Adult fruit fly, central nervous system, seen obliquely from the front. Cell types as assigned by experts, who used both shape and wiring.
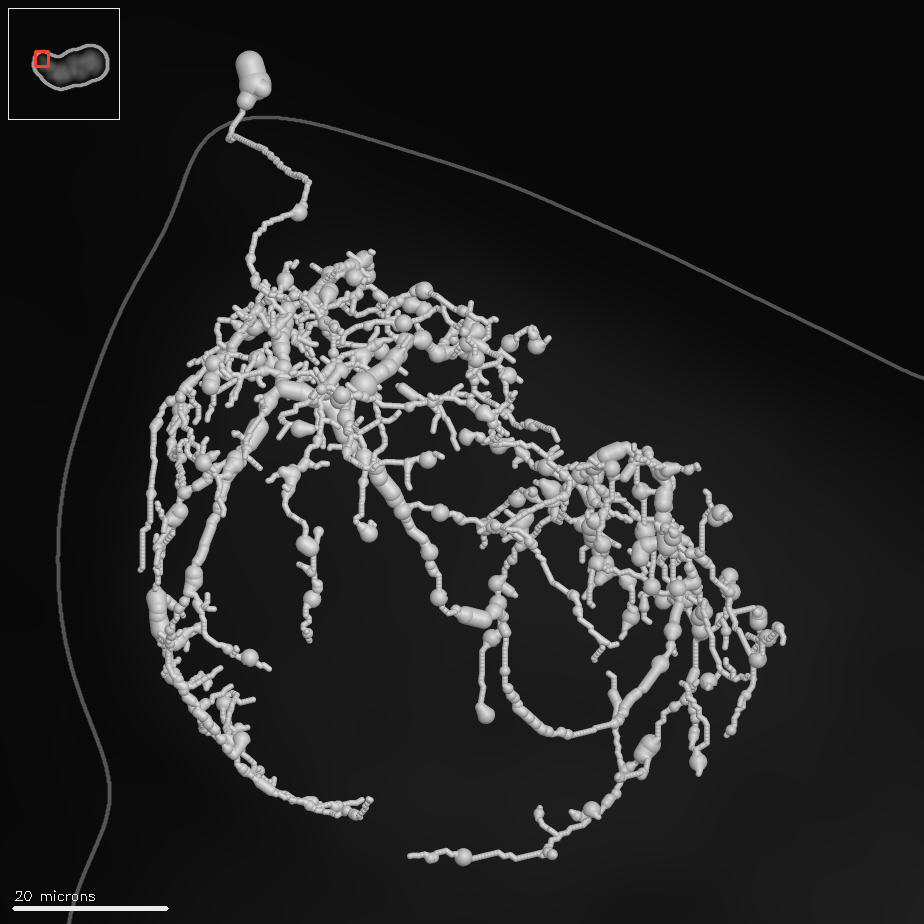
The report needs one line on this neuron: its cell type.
INXXX299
